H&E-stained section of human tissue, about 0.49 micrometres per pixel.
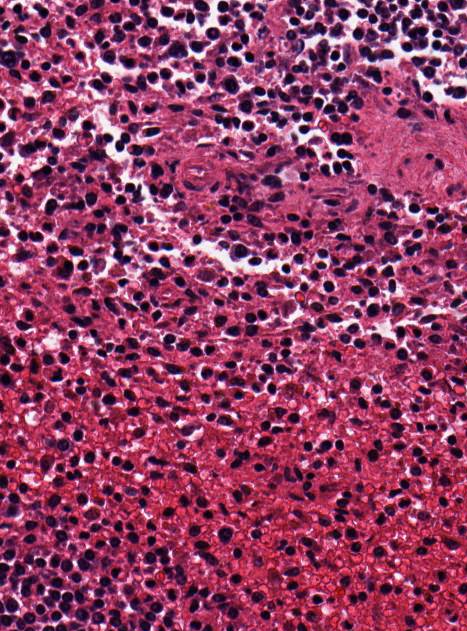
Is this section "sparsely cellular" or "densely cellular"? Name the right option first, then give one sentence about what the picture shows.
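Densely cellular. The whole field is densely cellular, with no epithelium or glands anywhere.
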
